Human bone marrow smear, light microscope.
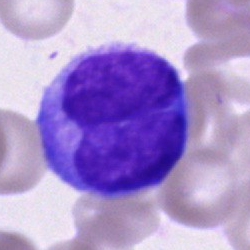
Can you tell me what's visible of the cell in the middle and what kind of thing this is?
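To begin, the nucleus fills most of the cell; a fold across it divides it into upper and lower parts. Its chromatin is dark purple and mottled in texture. Around it, the cytoplasm forms a thin rim, widest on the left side. The cell is a monocyte.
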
